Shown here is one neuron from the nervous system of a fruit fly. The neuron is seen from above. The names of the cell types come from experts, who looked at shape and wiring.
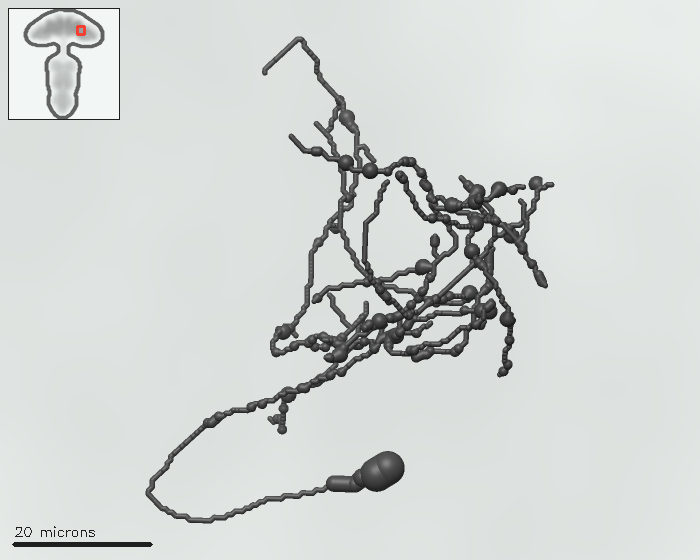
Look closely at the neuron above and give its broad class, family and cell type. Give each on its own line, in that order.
central-brain intrinsic neuron
hemilineage LHp1
CB2064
